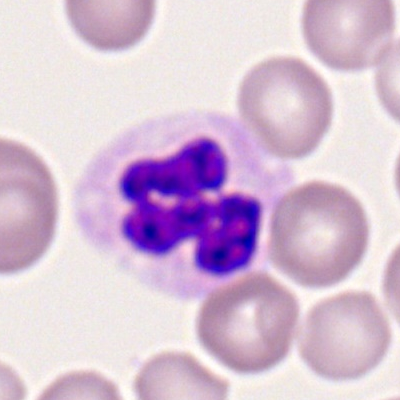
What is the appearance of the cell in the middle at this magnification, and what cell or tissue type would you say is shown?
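Several separate lobes make up the nucleus, and its chromatin is dark purple and coarsely clumped. Around it lies plentiful, pale pinkish-lilac cytoplasm without any large orange-red granules. The cell is a segmented neutrophil.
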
